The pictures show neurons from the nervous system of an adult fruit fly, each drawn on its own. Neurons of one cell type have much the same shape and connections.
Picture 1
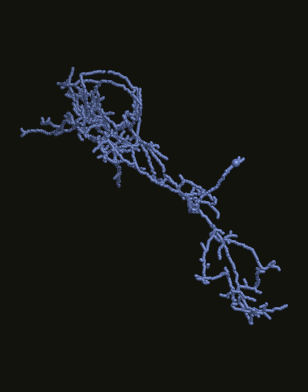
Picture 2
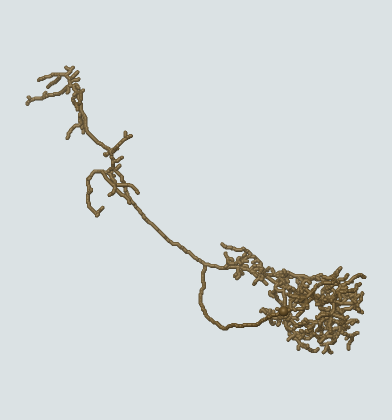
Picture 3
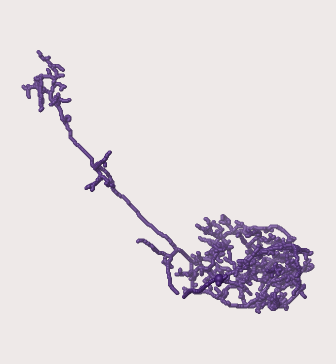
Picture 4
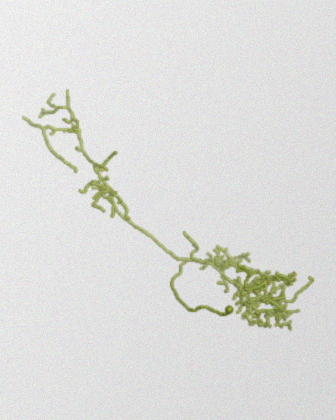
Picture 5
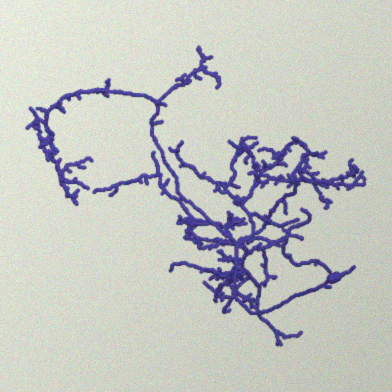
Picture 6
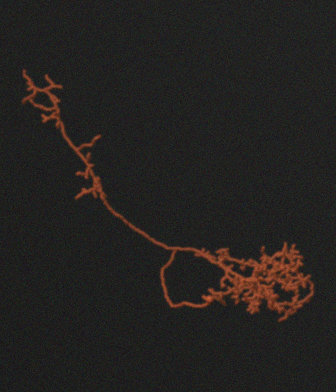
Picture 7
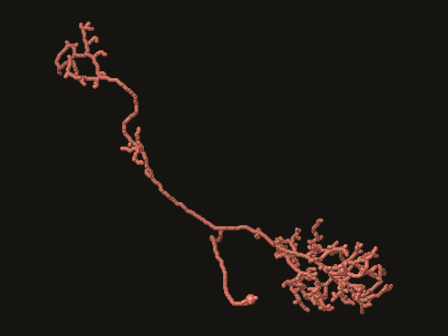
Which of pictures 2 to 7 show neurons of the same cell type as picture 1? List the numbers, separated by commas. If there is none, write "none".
none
